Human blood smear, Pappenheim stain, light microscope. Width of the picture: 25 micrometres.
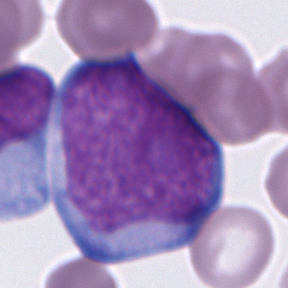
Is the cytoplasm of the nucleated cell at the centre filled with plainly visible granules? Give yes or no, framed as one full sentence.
No, in the cell's cytoplasm no granules are visible.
